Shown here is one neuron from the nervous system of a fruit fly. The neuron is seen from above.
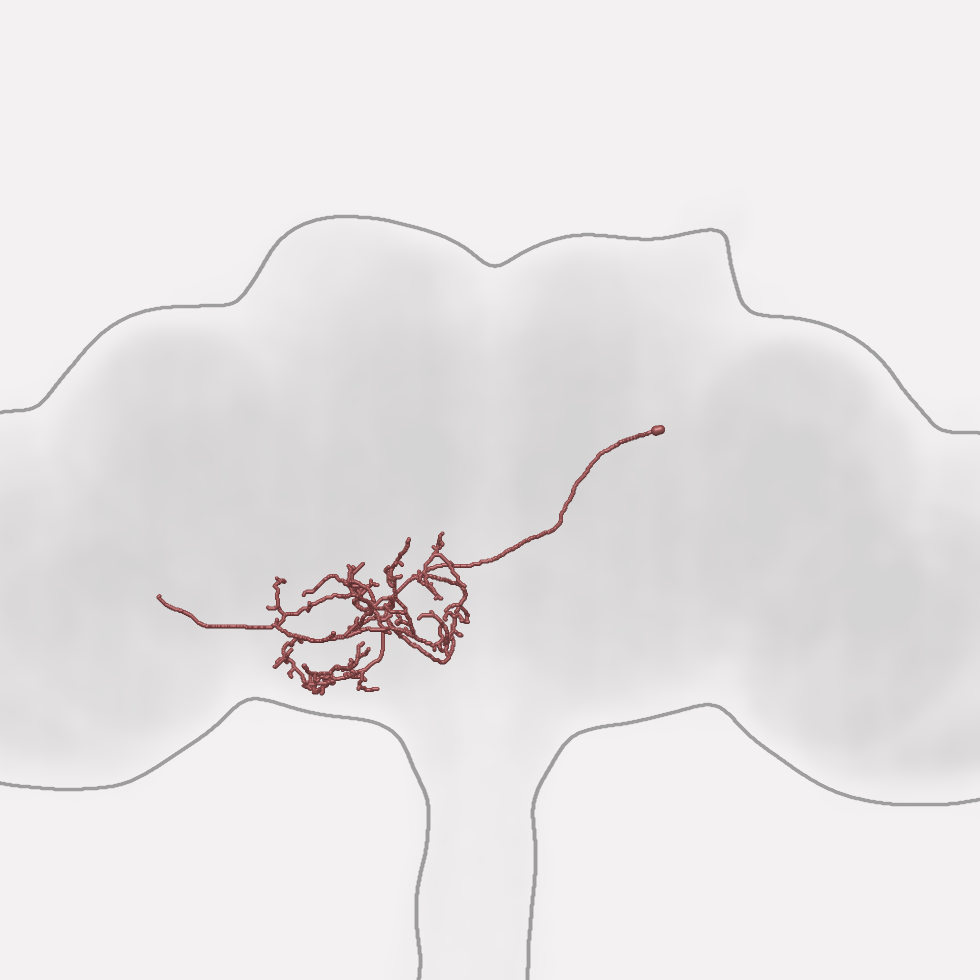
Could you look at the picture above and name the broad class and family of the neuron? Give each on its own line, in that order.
central-brain intrinsic neuron
hemilineage MX7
